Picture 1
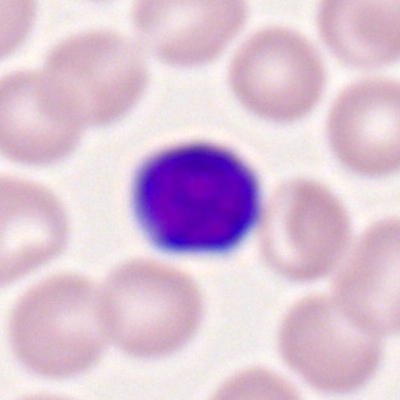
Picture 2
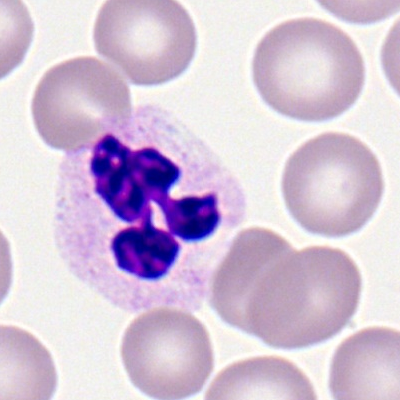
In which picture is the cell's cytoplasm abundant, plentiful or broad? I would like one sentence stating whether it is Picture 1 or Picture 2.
The cell shown in picture 2 has ample cytoplasm around its nucleus.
